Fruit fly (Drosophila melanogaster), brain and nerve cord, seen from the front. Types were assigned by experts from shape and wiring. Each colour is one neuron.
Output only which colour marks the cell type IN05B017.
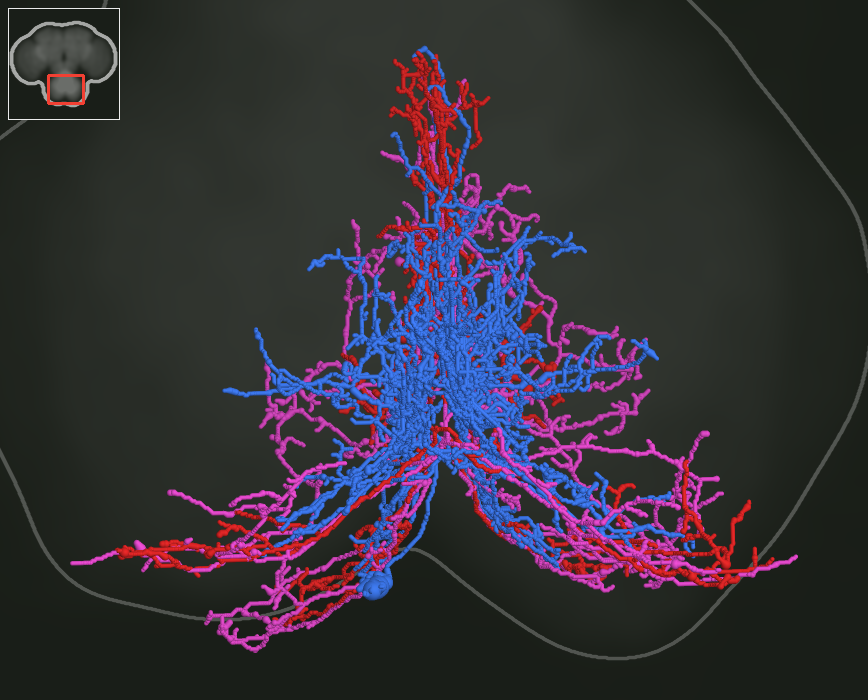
magenta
